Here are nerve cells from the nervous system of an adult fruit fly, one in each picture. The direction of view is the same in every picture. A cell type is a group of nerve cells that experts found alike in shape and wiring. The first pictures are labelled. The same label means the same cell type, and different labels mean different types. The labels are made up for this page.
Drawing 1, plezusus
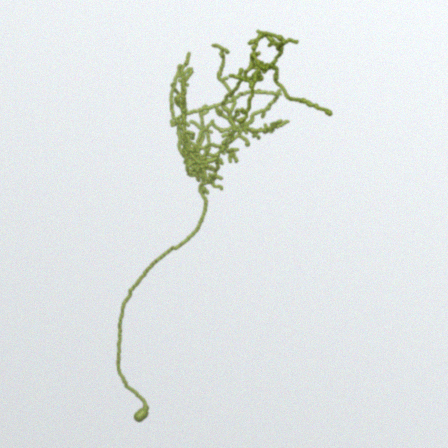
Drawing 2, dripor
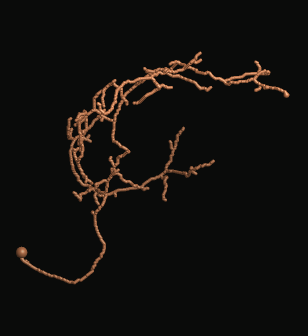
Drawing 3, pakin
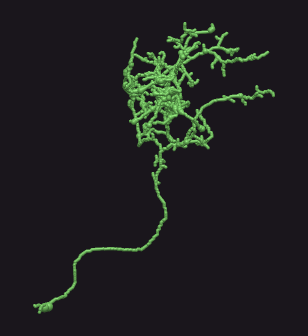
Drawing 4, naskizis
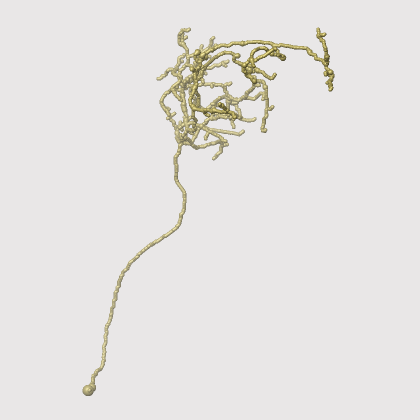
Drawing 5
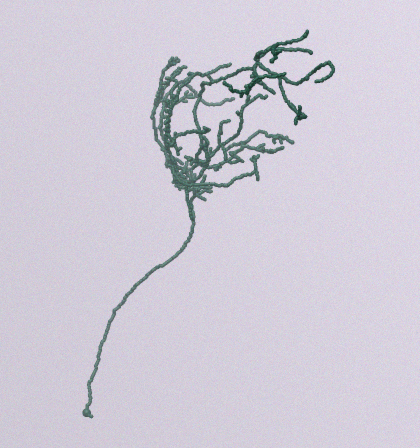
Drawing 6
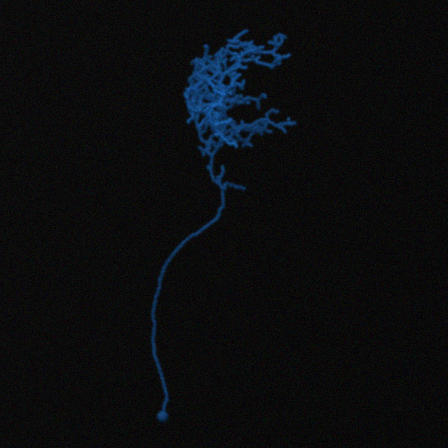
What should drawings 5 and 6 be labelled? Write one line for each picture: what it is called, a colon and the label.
5: plezusus
6: pakin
